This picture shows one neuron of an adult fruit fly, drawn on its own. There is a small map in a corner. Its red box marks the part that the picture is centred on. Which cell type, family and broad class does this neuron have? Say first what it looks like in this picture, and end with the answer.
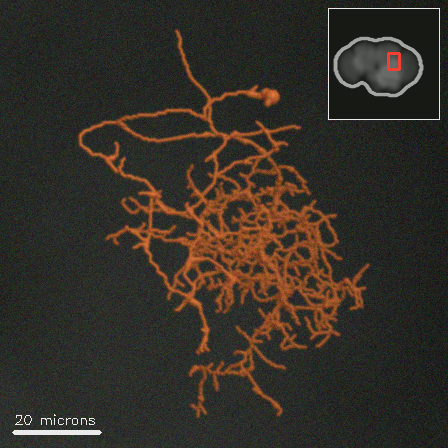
Its cell body lies at the top of the picture. By the scale bar it is about 90 microns tall in this view. Its cell type is AVLP230. The family is hemilineage VLPl&d1_dorsal. This is a central-brain intrinsic neuron.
